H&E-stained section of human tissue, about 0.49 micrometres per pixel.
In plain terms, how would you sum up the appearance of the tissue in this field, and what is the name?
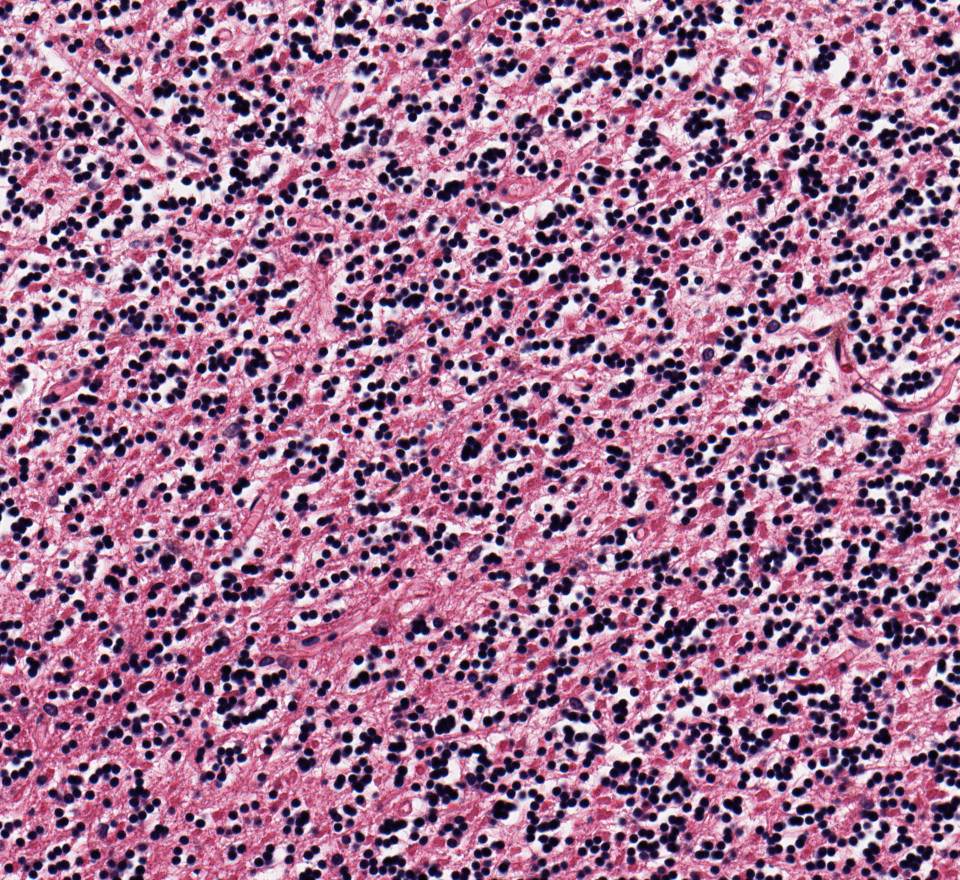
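Checked in turn: small dark nuclei are dense and fairly even across the whole field, with no layering or grouping into units; most are small, round and uniformly dark with dense chromatin; most of these cells show scant or no visible cytoplasm. Among them lie a few larger, paler, oval nuclei. The tissue is cerebellum.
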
